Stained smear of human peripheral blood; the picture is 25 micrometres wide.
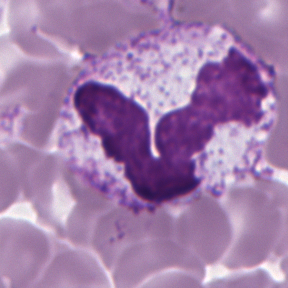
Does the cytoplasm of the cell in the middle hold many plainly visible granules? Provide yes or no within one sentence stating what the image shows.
Yes, it is many visible granules that the cytoplasm of this cell contains.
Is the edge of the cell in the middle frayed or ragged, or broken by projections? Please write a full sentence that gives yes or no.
Yes, there is a ragged or frayed outline, or there are projections, blebs or tags, on this cell.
